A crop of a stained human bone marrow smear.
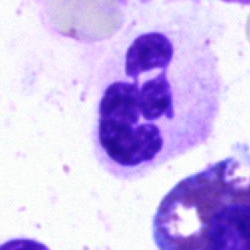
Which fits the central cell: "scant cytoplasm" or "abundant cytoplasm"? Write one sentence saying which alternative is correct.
There is abundant cytoplasm around the nucleus of this cell.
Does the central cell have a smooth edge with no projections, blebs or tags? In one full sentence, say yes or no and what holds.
Yes, the outline of the cell is smooth.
